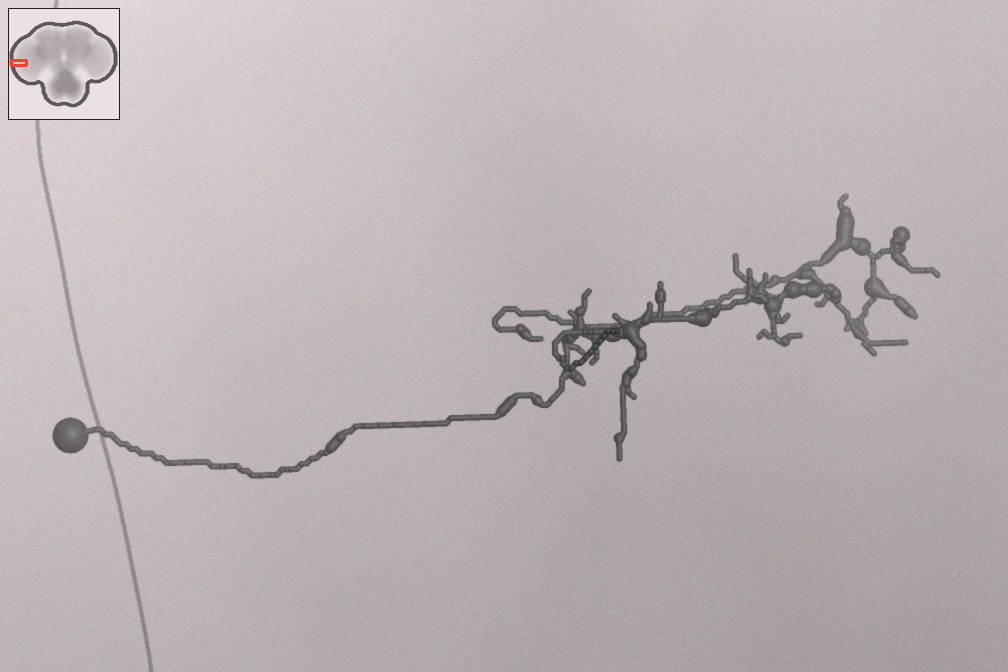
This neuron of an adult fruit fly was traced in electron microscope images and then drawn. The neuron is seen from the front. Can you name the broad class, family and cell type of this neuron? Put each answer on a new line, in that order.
optic-lobe intrinsic neuron
Mi
Mi15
